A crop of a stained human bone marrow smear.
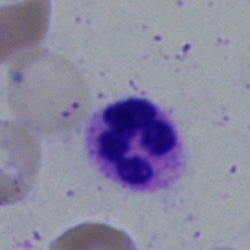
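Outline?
Round and smooth.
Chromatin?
Dark purple, densely clumped.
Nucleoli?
None visible in the nucleus.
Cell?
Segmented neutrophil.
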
